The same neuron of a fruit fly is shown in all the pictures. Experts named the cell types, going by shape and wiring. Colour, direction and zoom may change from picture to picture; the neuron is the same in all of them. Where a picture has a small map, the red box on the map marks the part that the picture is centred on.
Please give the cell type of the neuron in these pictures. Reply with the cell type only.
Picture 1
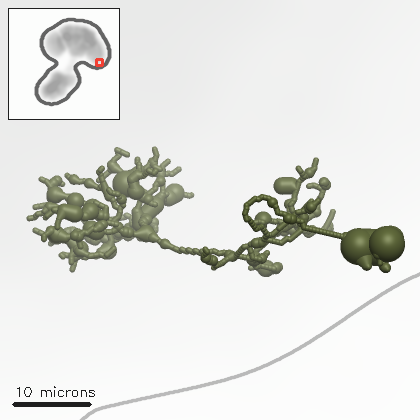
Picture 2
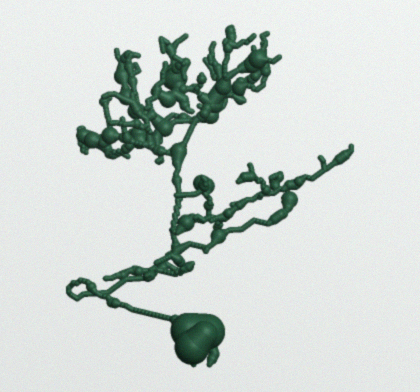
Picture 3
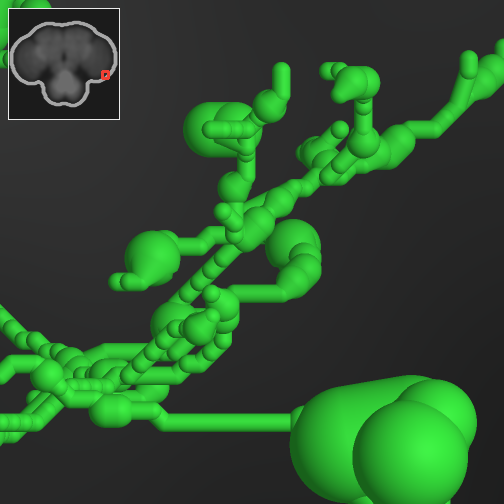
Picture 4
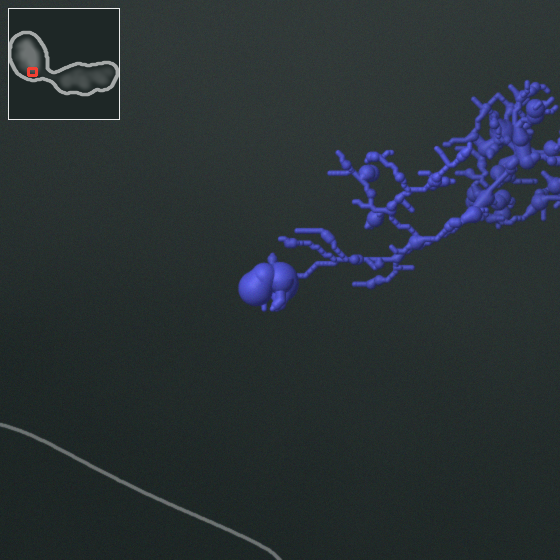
Dm10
